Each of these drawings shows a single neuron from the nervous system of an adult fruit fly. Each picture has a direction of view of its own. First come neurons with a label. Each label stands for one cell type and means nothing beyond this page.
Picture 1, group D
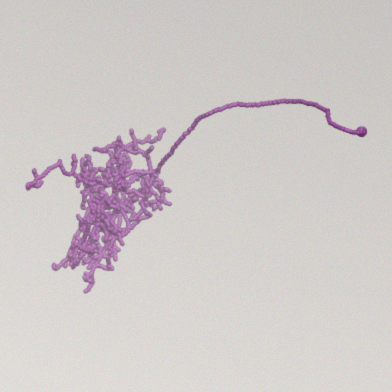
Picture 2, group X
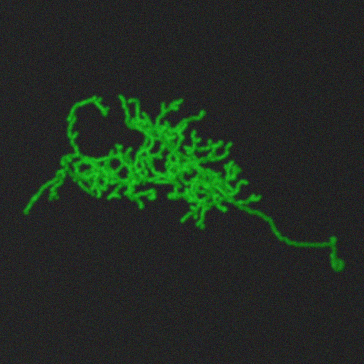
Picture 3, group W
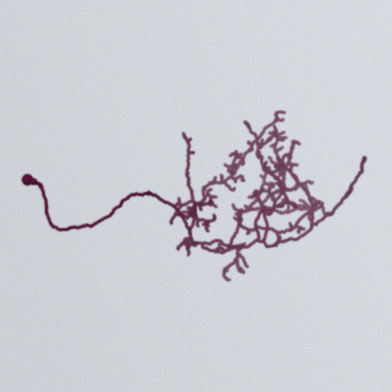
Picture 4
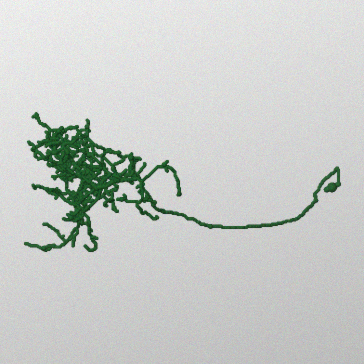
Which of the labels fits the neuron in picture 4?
group D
